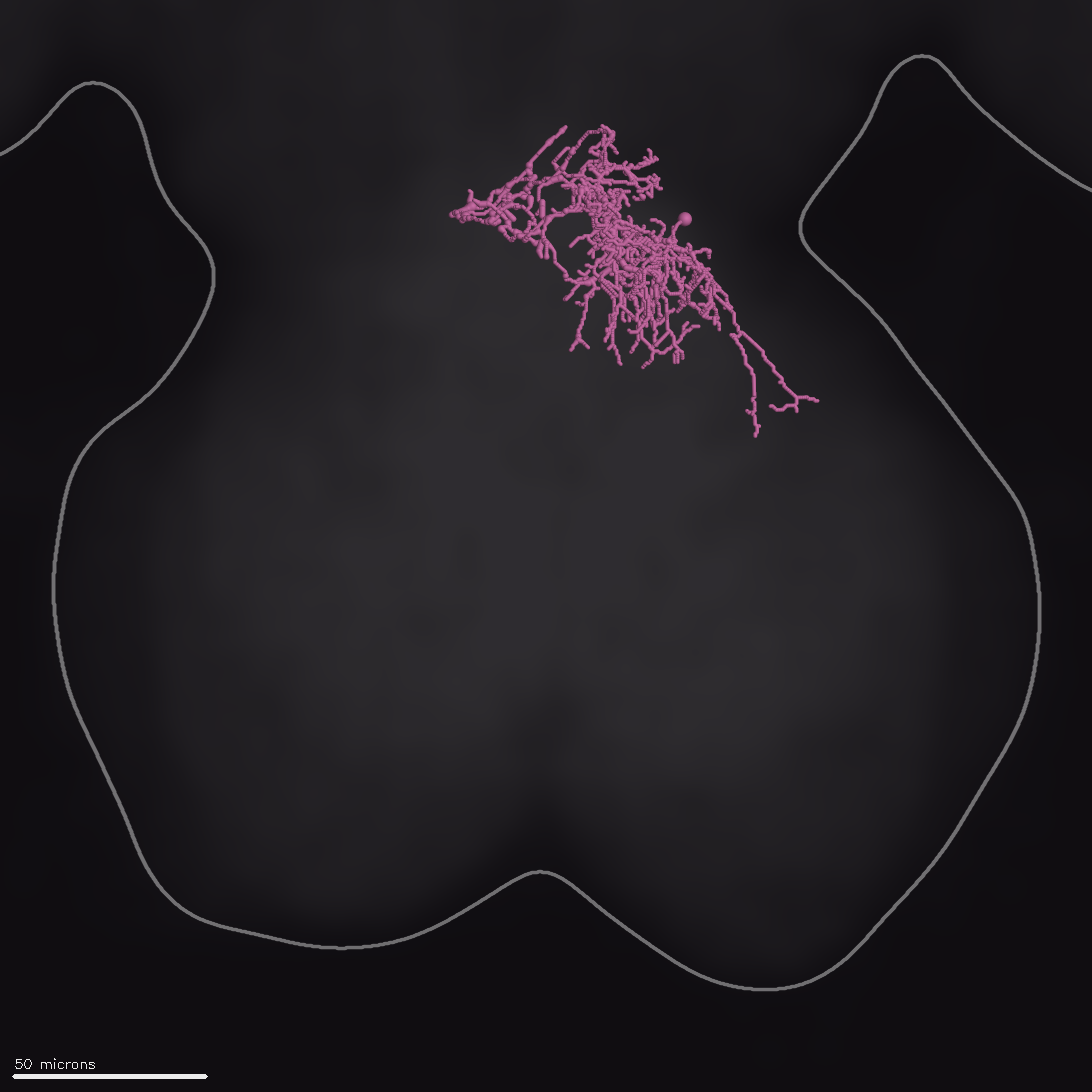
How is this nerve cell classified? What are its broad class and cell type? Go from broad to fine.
nerve-cord intrinsic neuron; INXXX199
